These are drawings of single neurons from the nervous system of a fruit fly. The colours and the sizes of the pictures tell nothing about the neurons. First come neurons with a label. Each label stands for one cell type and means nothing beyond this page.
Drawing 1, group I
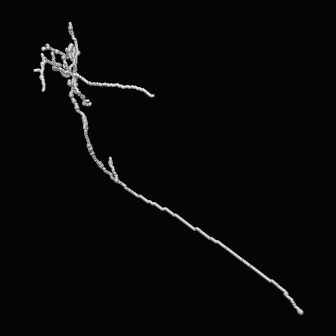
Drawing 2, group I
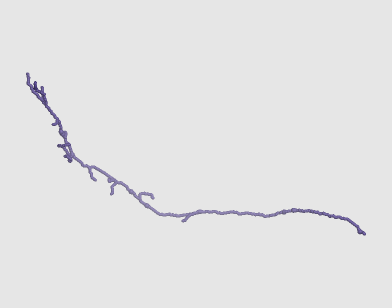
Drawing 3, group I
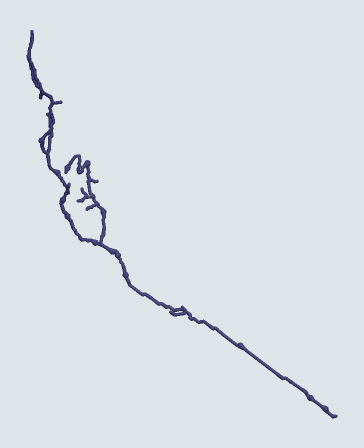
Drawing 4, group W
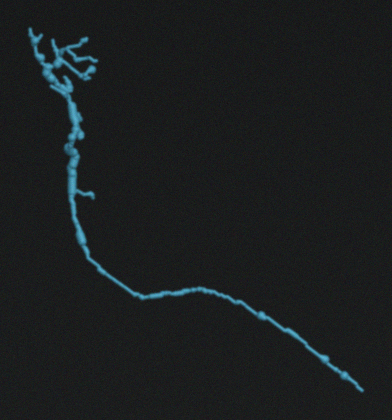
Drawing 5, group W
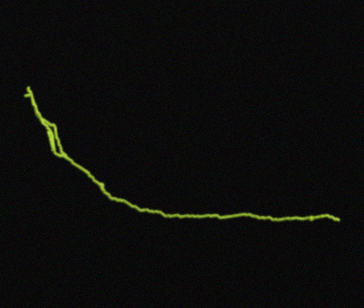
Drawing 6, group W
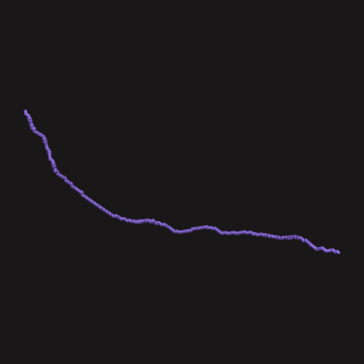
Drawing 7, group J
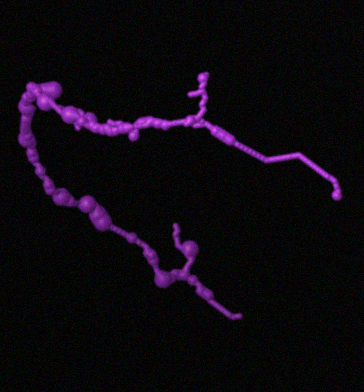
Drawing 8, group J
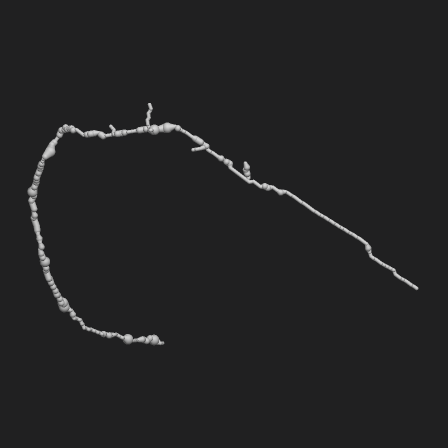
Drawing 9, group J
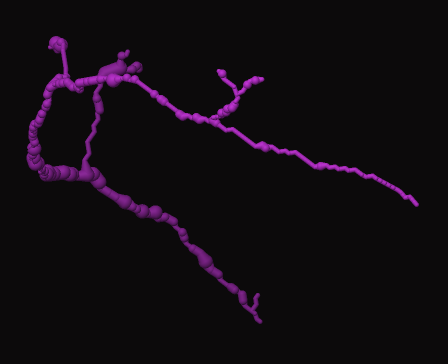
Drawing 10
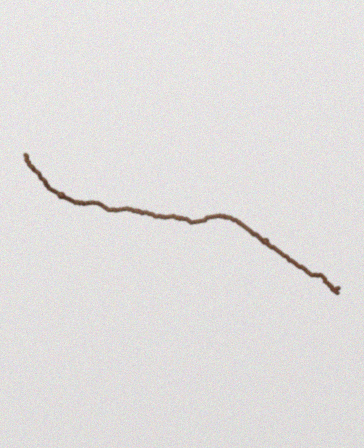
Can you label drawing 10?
group I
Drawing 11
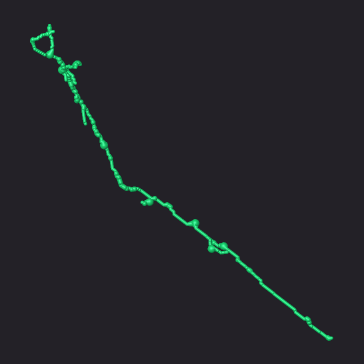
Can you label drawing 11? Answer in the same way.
group J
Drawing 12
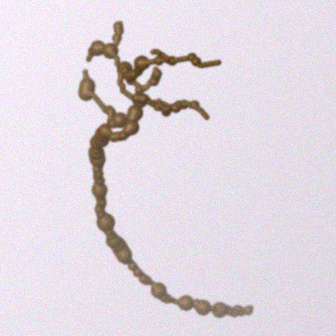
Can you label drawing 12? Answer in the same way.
group J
